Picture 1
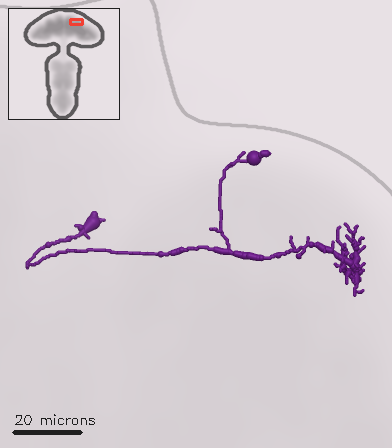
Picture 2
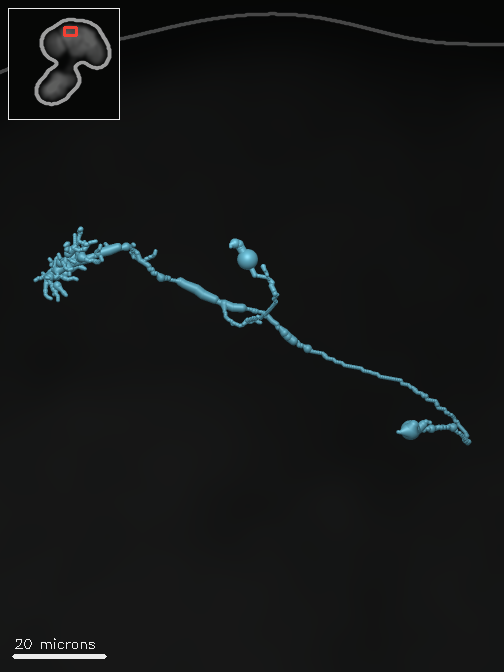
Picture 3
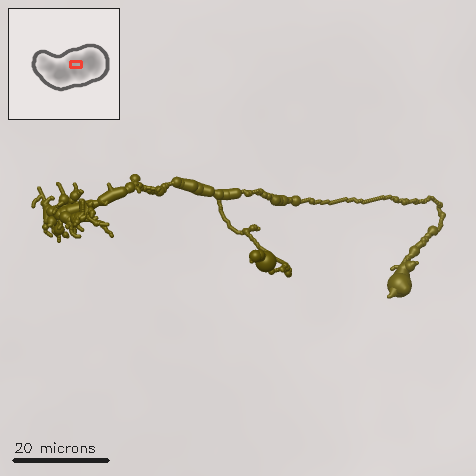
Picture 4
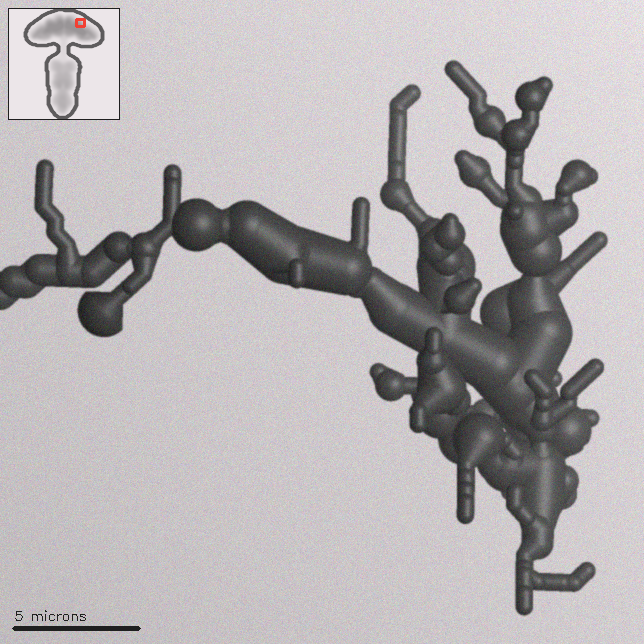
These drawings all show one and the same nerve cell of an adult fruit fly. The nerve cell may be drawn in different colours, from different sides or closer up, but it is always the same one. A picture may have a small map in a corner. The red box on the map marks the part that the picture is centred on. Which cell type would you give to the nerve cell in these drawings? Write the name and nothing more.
TuBu01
